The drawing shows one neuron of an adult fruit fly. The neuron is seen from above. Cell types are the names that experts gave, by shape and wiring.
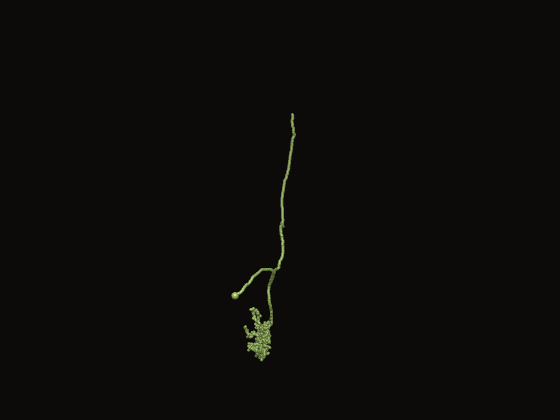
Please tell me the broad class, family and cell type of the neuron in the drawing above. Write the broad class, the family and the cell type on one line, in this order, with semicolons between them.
nerve-cord intrinsic neuron; hemilineage 23B; IN23B081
